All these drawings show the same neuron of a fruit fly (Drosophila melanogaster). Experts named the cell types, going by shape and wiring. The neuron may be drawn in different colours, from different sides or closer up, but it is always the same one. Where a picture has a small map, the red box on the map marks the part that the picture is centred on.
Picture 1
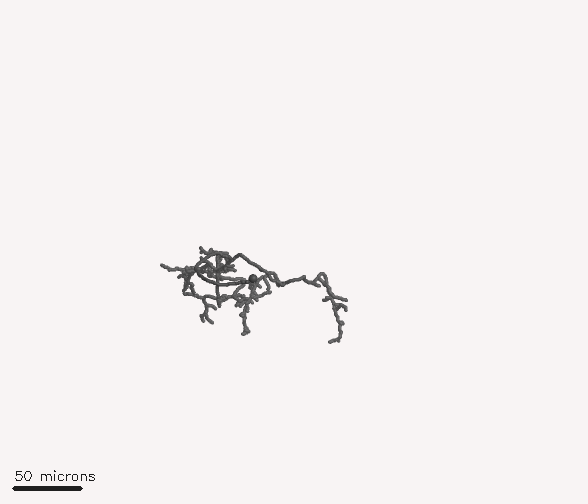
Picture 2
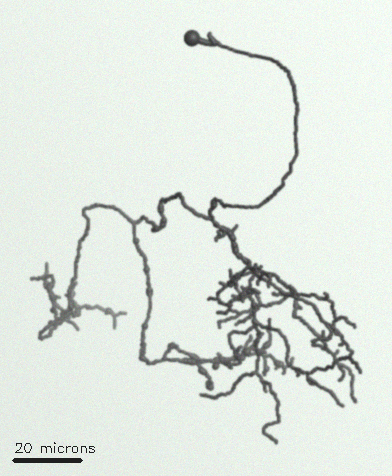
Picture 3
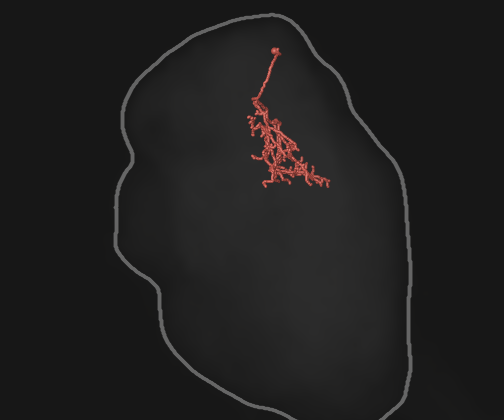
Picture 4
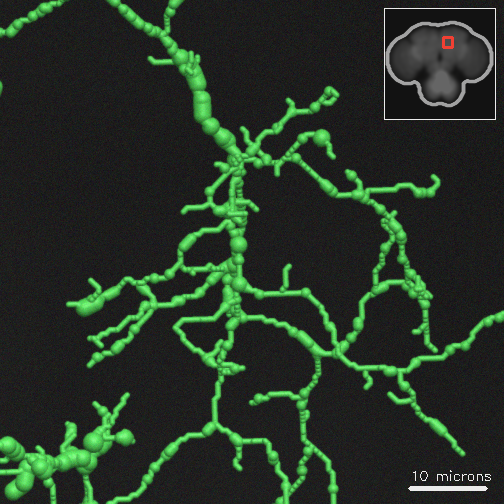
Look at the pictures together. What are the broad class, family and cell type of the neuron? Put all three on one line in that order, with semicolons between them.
central-brain intrinsic neuron; hemilineage SMPp&v1_posterior; CL183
